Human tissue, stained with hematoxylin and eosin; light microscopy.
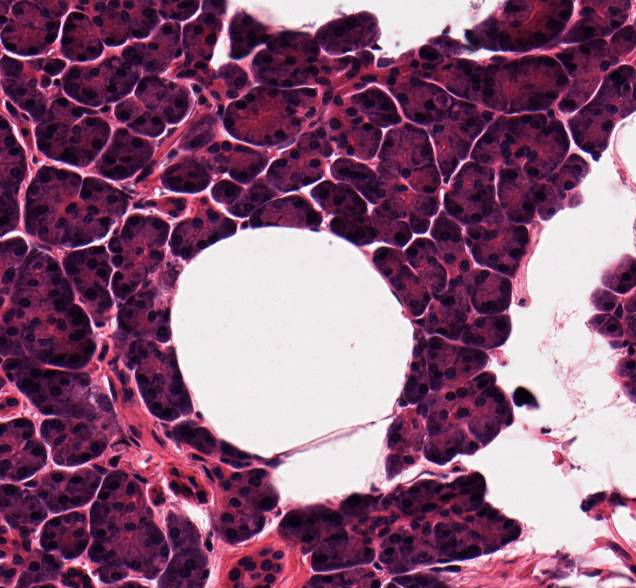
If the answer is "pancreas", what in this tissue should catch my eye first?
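First, layout: closely packed rounded acini, grouped into lobules by thin pale septa, fill most of the field.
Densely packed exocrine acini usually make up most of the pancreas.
Second, cells: the acinar cells are pyramidal, with round dark nuclei towards the outer edge of each acinus. Third, staining: cytoplasm is redder towards each acinus's centre and darker purple towards its outer edge.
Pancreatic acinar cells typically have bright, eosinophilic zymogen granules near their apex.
That redder centre agrees. Lastly, the acinar lumina are tiny and barely visible.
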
